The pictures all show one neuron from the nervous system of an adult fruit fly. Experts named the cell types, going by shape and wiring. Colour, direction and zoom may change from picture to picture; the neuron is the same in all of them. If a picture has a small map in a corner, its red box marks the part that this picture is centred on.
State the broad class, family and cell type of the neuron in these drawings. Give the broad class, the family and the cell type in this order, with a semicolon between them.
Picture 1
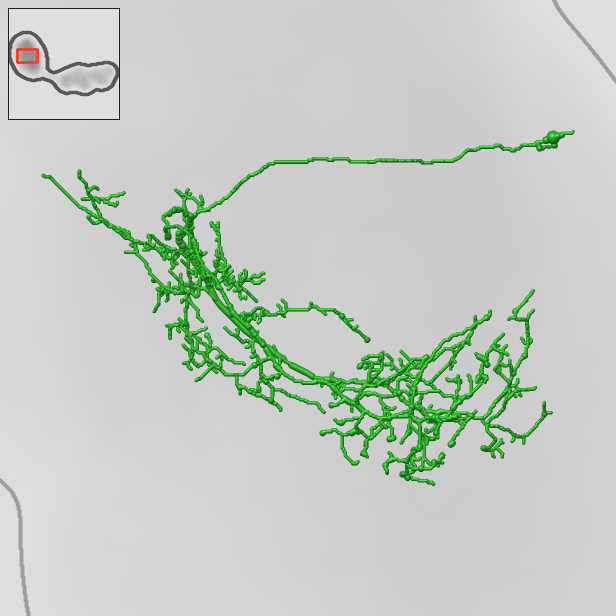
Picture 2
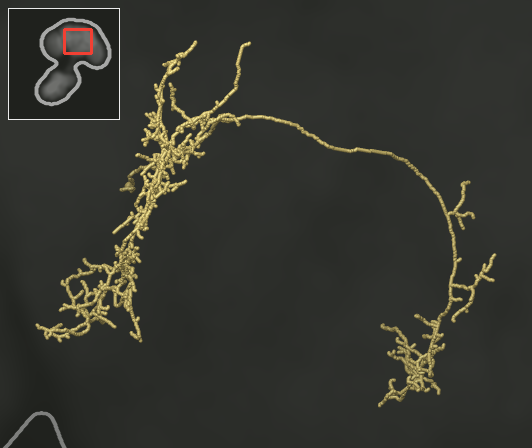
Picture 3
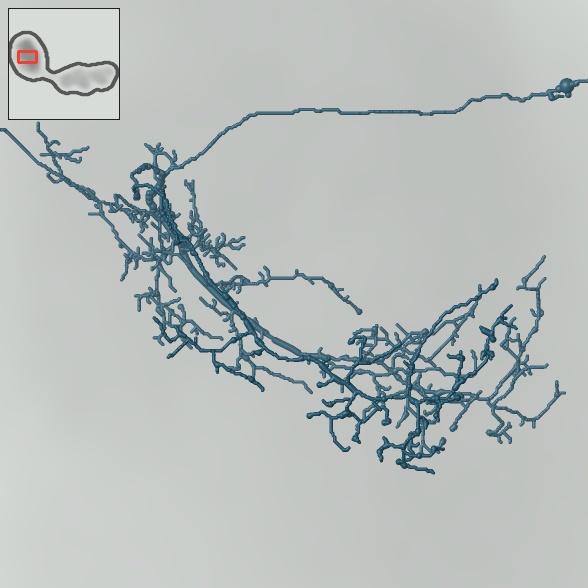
central-brain intrinsic neuron; hemilineage DM5_central; LAL166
